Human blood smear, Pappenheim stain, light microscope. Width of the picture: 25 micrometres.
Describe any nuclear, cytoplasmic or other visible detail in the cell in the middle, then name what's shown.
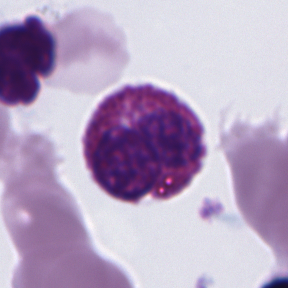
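You can make out the nucleus as two rounded lobes, with the lower-left one the clearest. Granules lie over the nucleus as well as the cytoplasm, so the nuclear outline looks blurred. There are no nucleoli to be seen. Down near the lower edge of the cell sit two tiny bright pink dots. The cell is about 11 micrometres across. That's an eosinophil.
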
